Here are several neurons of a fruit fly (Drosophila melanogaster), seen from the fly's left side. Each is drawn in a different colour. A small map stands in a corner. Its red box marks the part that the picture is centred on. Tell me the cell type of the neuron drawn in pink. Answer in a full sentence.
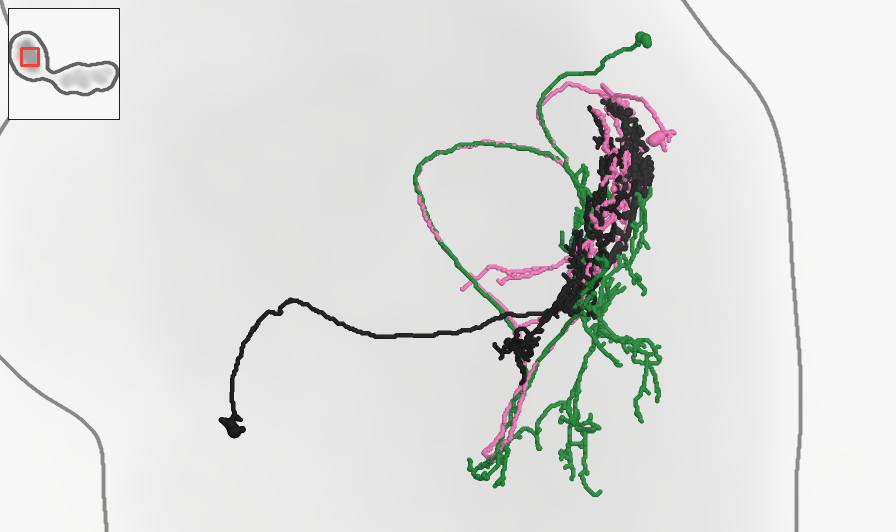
The cell type is PS229.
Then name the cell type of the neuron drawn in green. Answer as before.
The cell type is PS224.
